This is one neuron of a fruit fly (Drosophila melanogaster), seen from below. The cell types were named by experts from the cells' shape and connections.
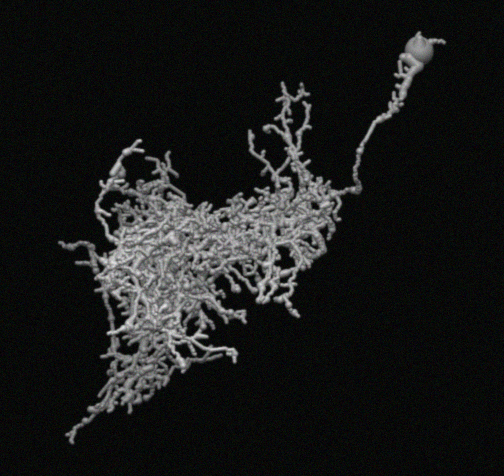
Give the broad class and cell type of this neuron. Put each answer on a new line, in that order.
central-brain intrinsic neuron
AVLP029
